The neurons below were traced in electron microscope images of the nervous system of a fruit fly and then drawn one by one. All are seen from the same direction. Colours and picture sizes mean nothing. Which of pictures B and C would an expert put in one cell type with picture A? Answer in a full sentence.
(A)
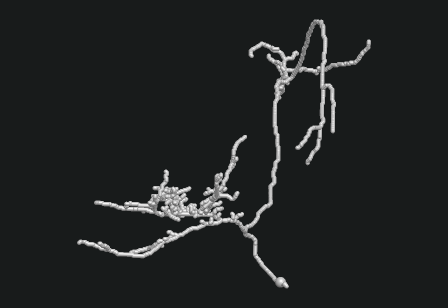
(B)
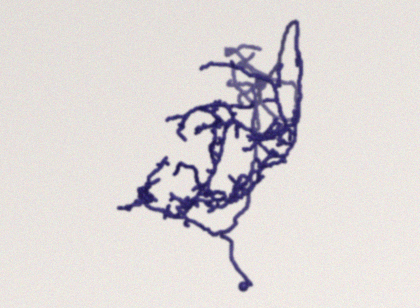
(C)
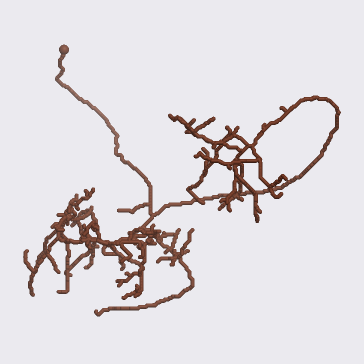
Picture B is of the same cell type.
